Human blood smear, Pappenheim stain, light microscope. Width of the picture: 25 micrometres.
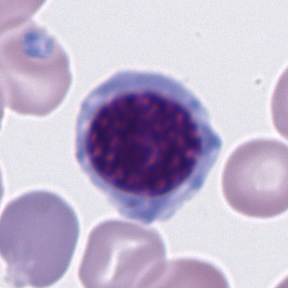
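Normoblast, the cell in the middle of a stained smear of human peripheral blood. Its nucleus has no indentation or lobes, and the chromatin is dark purple and coarsely clumped, with no clearly outlined nucleolus. The cytoplasm contains no vacuoles.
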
